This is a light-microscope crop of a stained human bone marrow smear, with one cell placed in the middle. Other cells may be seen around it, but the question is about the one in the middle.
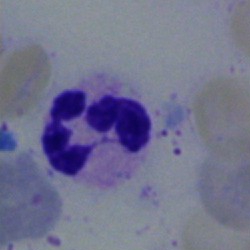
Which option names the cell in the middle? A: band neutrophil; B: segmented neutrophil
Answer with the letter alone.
B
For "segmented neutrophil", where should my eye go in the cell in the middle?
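Look first at the nucleus: it is divided into several separate lobes, linked by thin strands. That fits a segmented neutrophil.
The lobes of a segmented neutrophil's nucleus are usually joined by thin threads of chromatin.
Here the lobes sit in a ring around a paler central area of cytoplasm. The cytoplasm is pale pinkish-lilac and holds only fine, faint pinkish granules.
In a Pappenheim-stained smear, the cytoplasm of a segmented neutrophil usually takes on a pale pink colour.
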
